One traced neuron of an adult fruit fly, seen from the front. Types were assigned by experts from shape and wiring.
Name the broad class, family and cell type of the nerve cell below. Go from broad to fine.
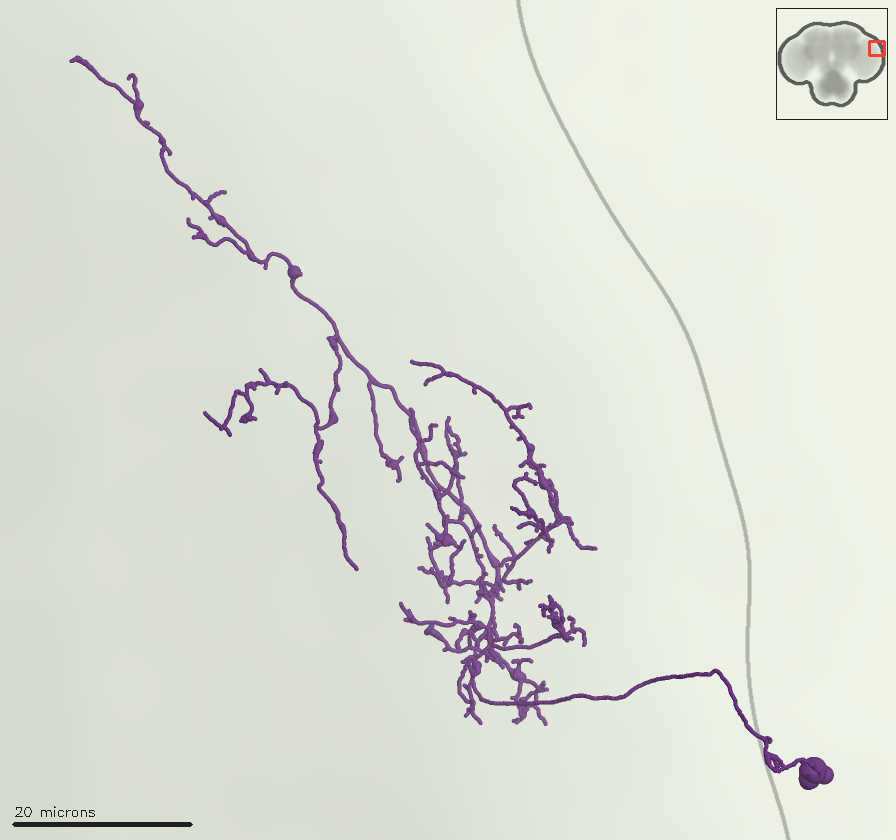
optic-lobe intrinsic neuron; Cm; Cm8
